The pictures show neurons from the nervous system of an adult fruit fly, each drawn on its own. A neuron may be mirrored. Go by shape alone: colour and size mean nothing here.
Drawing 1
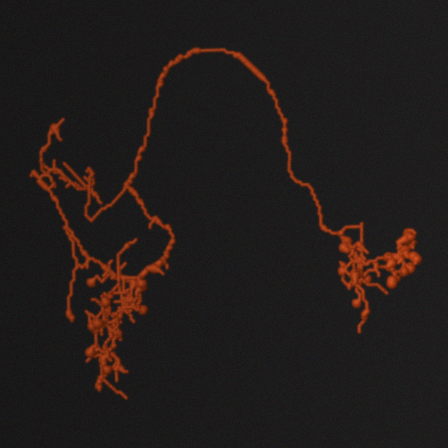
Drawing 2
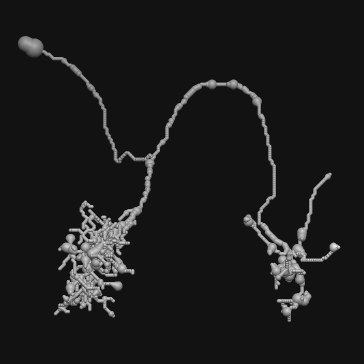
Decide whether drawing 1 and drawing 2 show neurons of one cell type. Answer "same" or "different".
same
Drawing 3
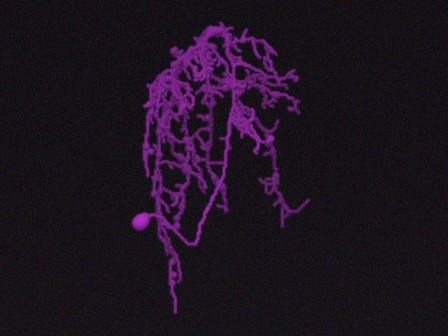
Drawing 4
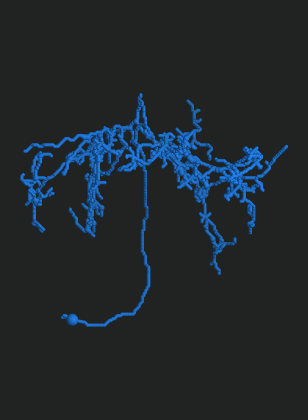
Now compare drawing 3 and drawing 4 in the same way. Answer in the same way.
different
